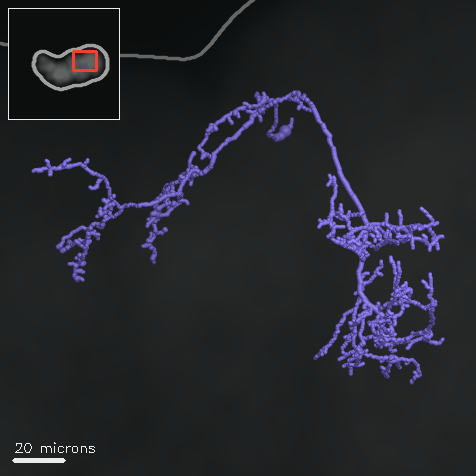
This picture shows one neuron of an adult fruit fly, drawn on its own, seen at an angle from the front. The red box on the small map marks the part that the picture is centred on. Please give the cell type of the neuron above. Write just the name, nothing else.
ATL033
